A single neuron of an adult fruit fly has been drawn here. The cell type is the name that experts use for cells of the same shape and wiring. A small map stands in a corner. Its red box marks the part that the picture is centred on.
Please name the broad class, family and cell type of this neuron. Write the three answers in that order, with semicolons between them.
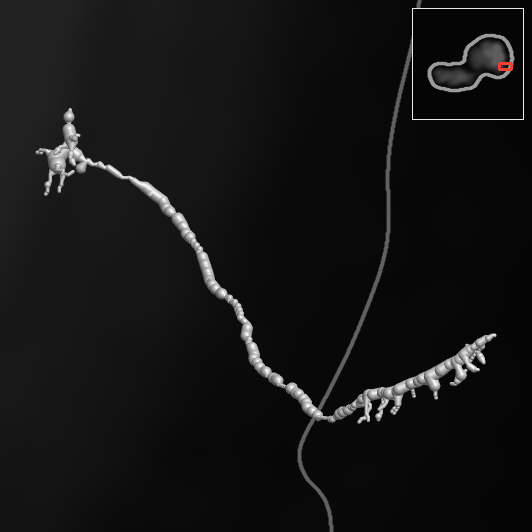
optic-lobe intrinsic neuron; L; L3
